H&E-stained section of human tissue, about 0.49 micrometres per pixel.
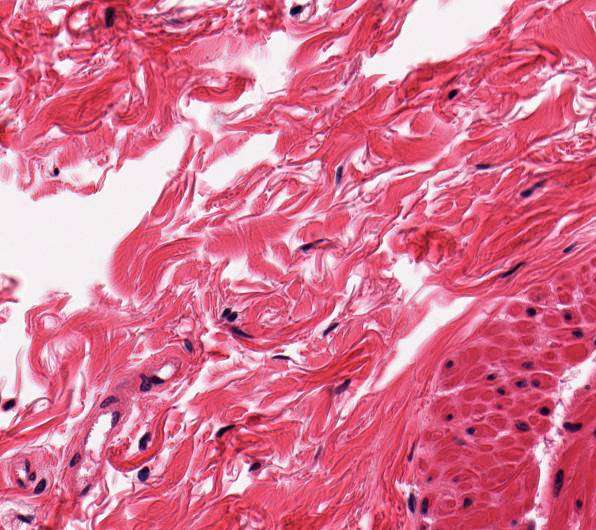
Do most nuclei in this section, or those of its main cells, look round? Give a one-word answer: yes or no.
No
